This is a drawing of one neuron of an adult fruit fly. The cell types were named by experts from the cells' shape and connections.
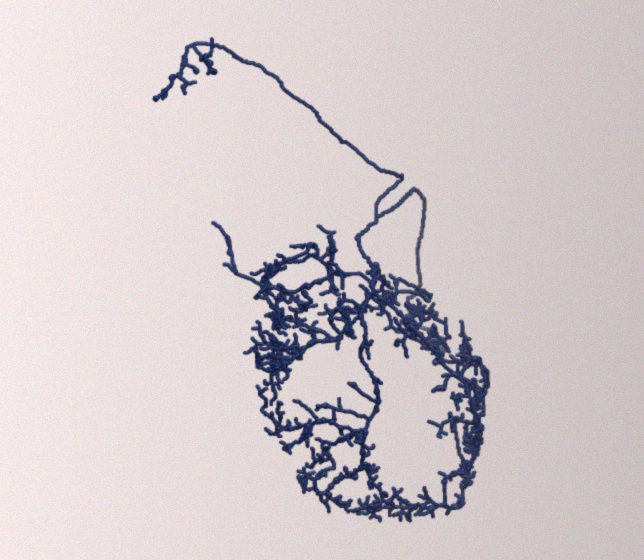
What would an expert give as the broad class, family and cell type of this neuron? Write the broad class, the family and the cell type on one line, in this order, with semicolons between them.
nerve-cord intrinsic neuron; hemilineage 23B; IN23B020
